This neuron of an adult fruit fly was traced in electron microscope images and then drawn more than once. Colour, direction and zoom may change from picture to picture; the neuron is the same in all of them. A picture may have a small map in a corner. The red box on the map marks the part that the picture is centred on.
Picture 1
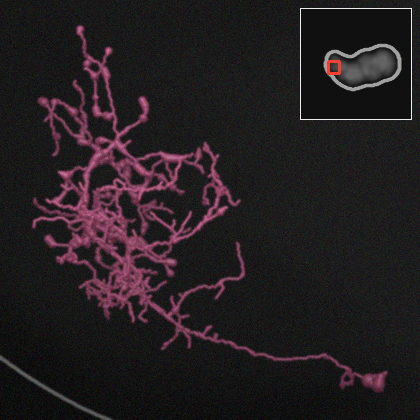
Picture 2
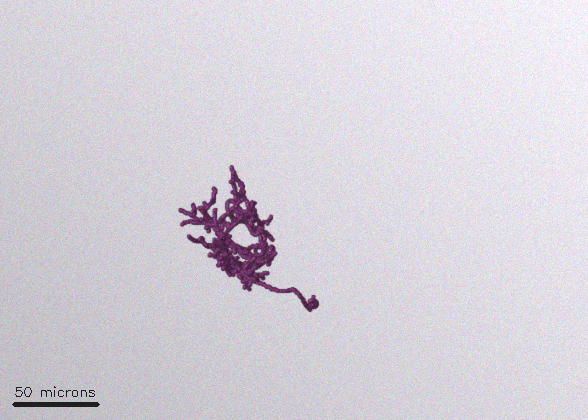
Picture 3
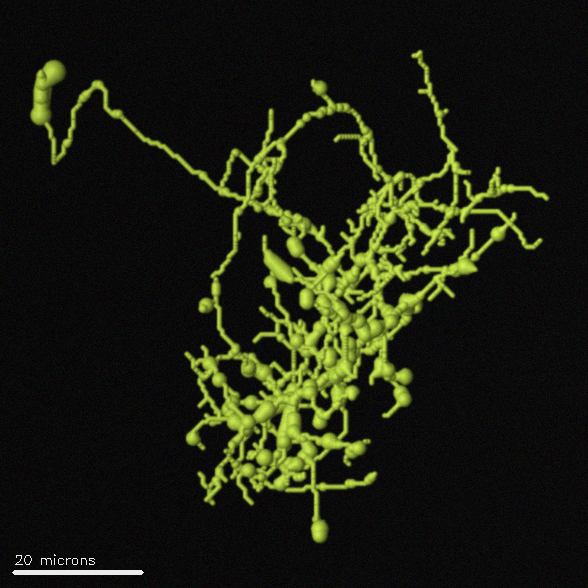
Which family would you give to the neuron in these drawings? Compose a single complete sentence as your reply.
This neuron belongs to the family hemilineage 13B.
